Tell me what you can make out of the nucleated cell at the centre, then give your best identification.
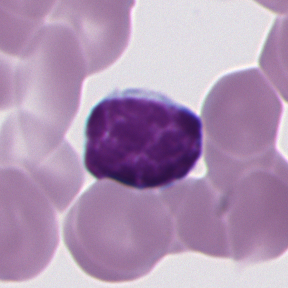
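Dense, dark purple chromatin, crossed by fine paler lines, makes up a single rounded nucleus without lobes. Cytoplasm is reduced to a very thin rim around the nucleus, pale blue along the top edge. The cell is a typical lymphocyte.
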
